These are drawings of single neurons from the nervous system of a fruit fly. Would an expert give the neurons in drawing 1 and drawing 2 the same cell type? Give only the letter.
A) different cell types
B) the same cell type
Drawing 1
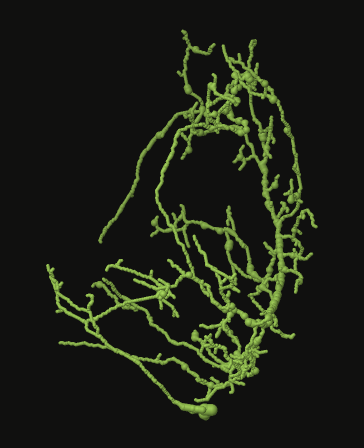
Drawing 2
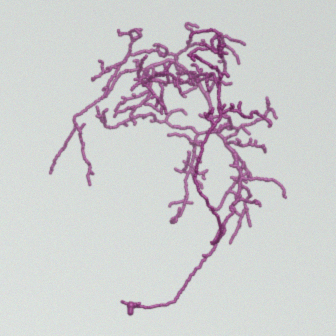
A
